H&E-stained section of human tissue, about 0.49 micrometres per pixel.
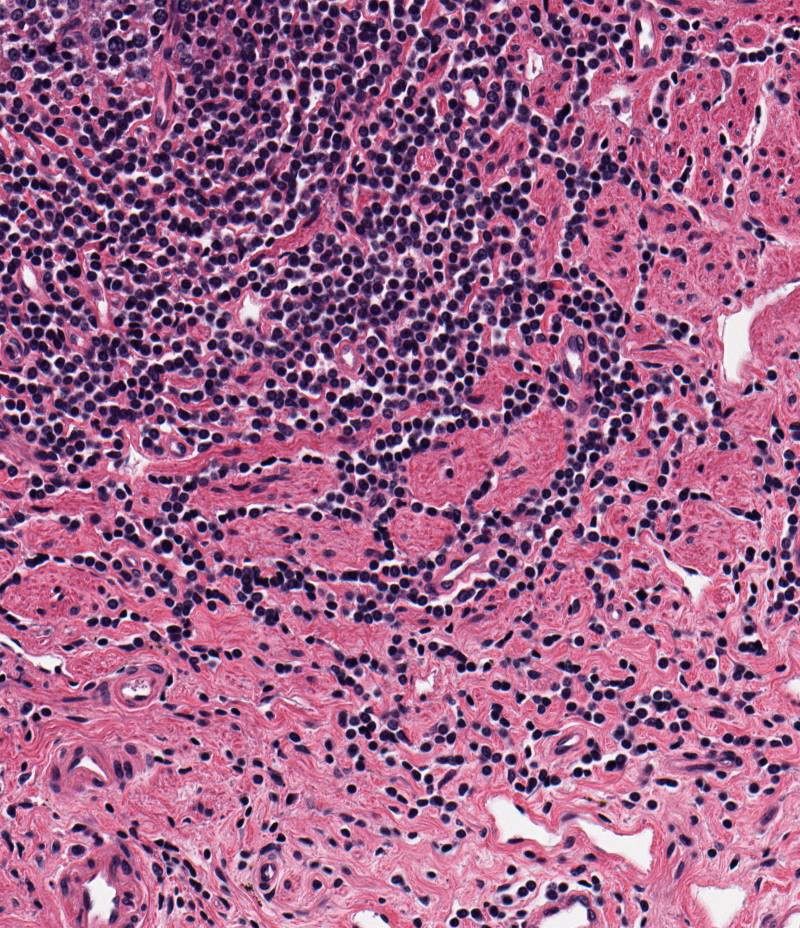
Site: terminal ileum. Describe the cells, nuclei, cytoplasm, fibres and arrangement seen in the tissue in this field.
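Upper left, I see a dense sheet of small lymphocytes, their round dark nuclei small and their cytoplasm very scant. Pink bundles of spindle cells take the right half and middle, and across the middle the lymphocytes run in narrow rows between them.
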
